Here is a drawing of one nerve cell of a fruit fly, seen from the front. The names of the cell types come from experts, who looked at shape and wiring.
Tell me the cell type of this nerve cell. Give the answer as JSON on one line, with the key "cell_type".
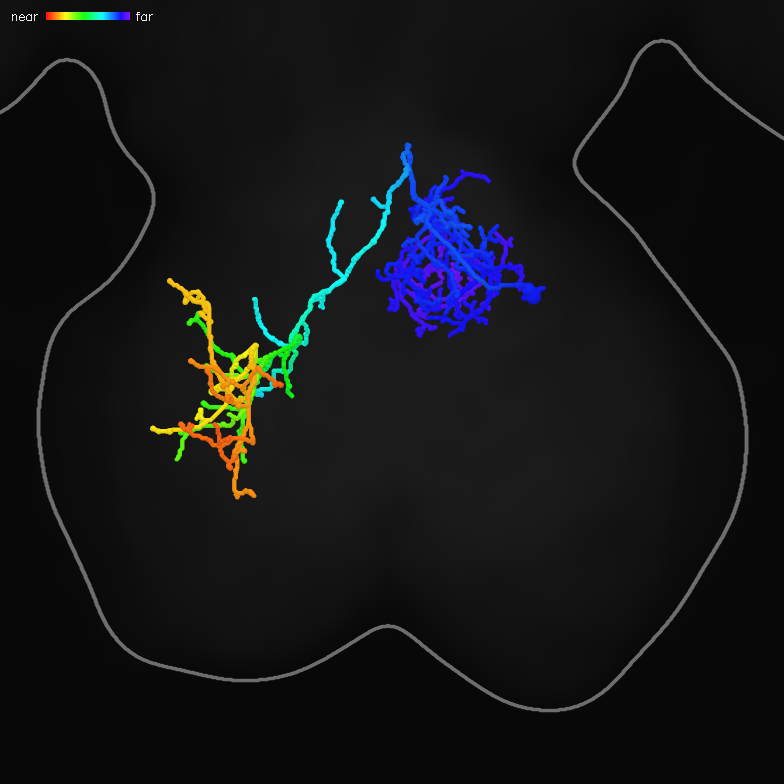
{"cell_type": "INXXX161"}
